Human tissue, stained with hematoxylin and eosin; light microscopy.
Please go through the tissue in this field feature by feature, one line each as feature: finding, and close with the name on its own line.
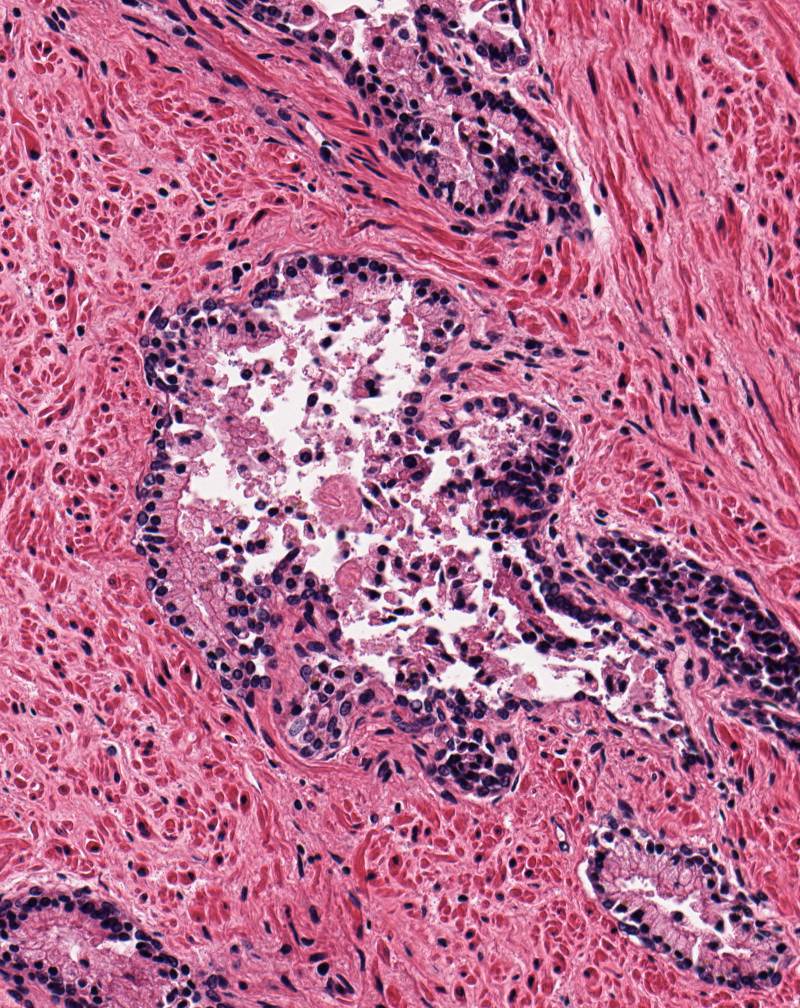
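Glands: few, scattered in dense pink stroma
Central gland: largest in field; left-side luminal cells pale, finely vacuolated
Muscle cells: elongated, cigar-shaped nuclei where cut lengthwise
Lower-right gland: small, pale clear cytoplasm, narrow lumen
Name: prostate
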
